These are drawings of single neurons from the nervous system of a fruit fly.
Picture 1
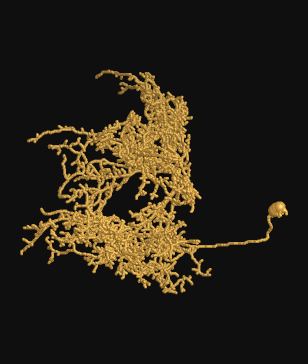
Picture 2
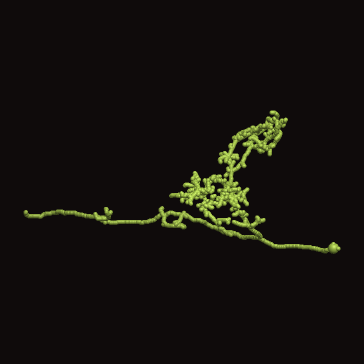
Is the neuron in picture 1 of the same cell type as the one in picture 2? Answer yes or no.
no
